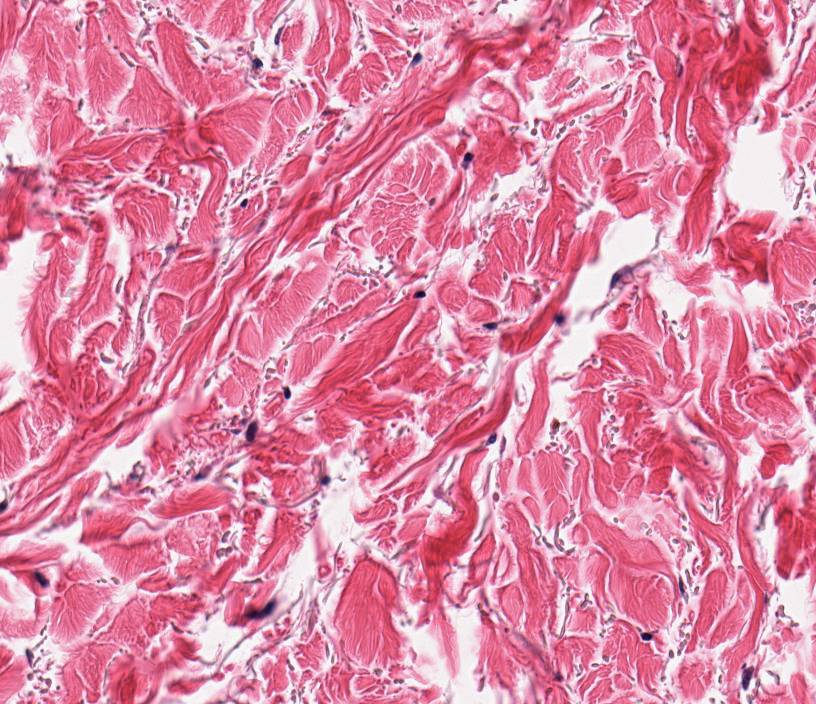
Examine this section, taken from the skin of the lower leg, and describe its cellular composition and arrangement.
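Fibre predominates; nuclei sparse relative to it. Nuclei small, dark-staining, oval to elongated. No epithelium anywhere in field. No fat cells.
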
